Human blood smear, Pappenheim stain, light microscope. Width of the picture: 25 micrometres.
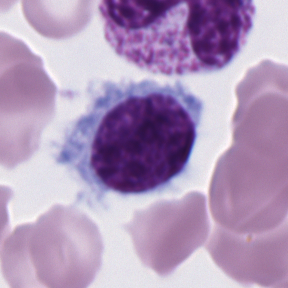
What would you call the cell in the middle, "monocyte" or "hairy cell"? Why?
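I'd call this a hairy cell rather than a monocyte. Looking at the border, it's ragged, with many fine hair-like cytoplasmic projections. The cytoplasm is pale blue-grey and lacks coarse granules. The chromatin, I note, is dark purple and moderately clumped.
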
